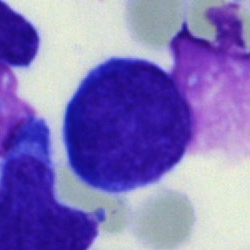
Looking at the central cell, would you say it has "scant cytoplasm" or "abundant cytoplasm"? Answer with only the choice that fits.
Scant cytoplasm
